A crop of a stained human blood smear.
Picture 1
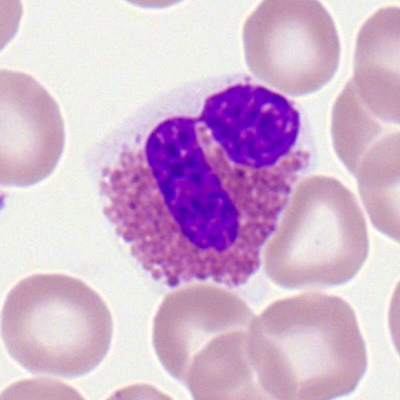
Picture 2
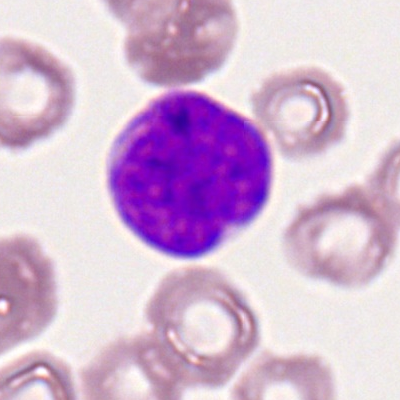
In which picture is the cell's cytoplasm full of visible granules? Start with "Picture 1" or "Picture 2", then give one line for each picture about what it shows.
Picture 1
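What picture 1 shows: The cytoplasm is packed with many coarse pinkish-orange granules.
What picture 2 shows: No granules are visible in the cell.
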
